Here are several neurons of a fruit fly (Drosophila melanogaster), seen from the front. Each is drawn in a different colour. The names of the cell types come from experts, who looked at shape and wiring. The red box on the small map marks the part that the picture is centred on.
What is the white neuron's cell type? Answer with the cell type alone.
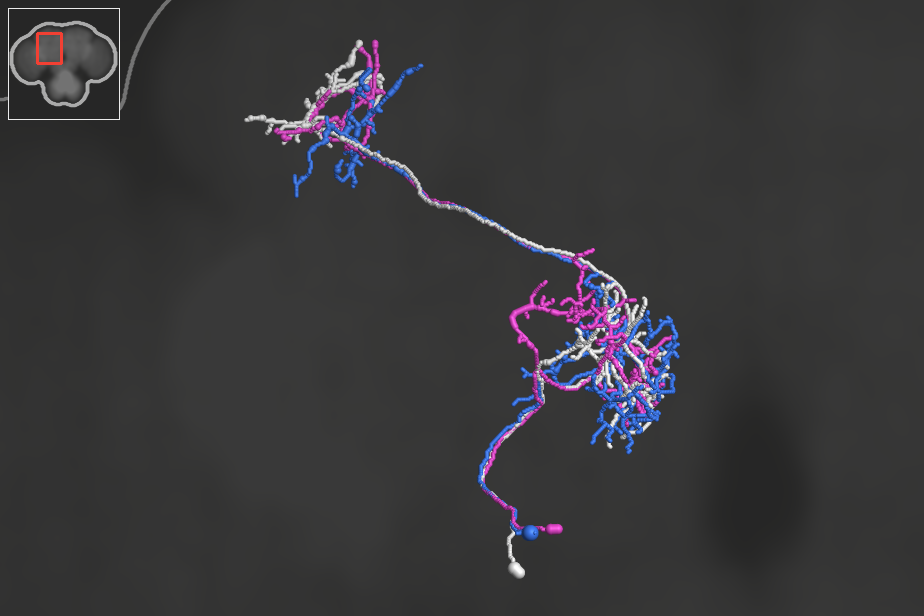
M_vPNml73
